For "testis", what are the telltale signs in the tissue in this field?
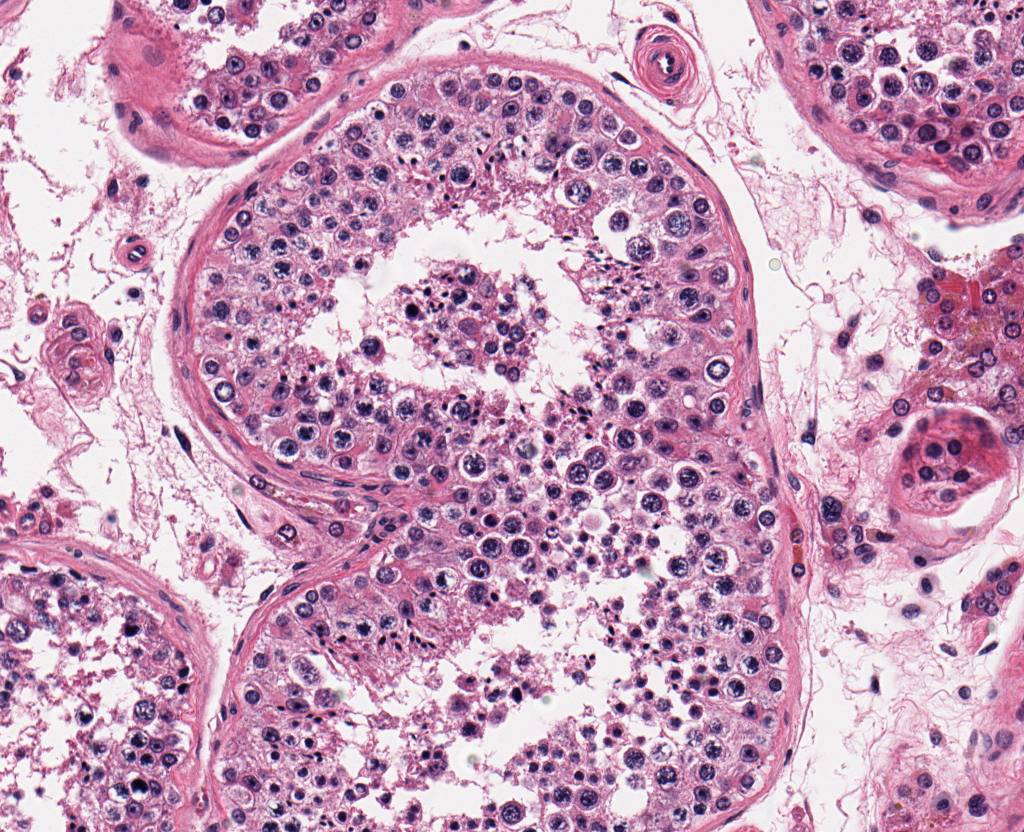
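This field is testis. A many-layered epithelium lines the central tubule and fills most of its cross-section.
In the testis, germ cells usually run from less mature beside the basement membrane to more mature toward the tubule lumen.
The layering here agrees: many large round cells with big round nuclei and coarse, clumped chromatin lie in the middle layers, while cells with small, dark, condensed nuclei gather toward the lumen. A thin pink wall with flattened, elongated nuclei surrounds each tubule.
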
